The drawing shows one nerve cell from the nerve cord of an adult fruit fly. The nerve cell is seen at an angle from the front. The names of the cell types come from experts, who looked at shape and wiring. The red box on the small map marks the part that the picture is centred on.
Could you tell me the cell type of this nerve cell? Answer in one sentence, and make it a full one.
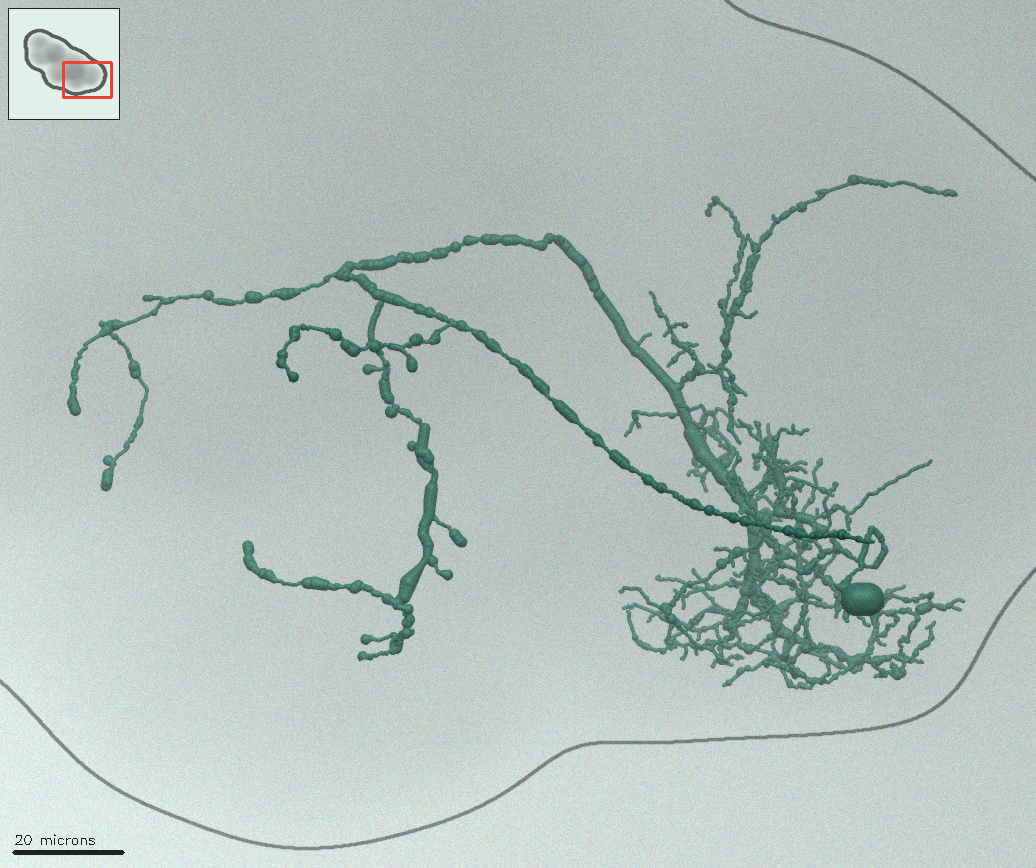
It is the cell type AN07B106 to which this nerve cell belongs.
